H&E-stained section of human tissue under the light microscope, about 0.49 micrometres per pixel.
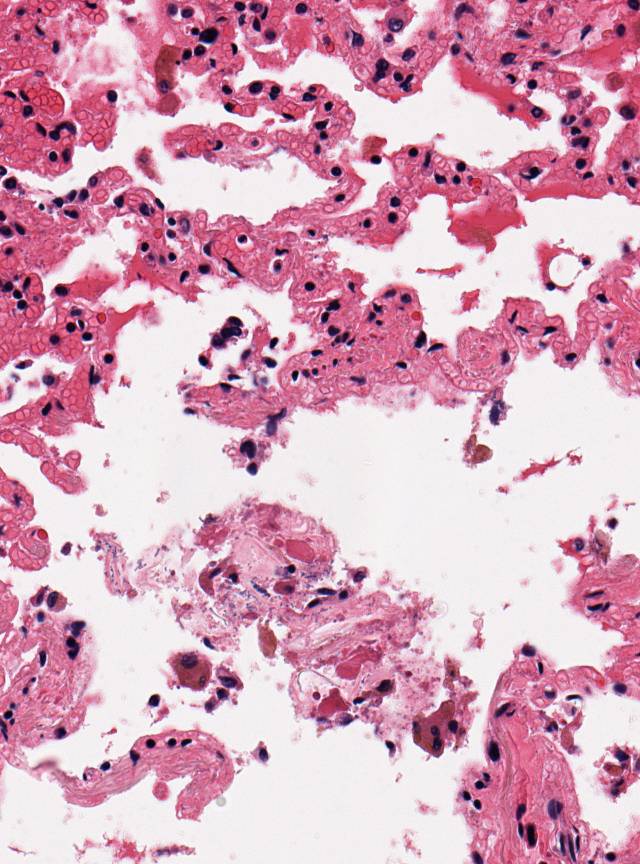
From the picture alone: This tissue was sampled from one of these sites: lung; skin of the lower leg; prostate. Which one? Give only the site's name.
lung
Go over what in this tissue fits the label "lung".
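Tissue: lung. Thin, branching, interconnected strands, separated by wide empty spaces, span the whole field.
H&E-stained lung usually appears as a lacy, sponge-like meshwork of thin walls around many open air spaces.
The strands and spaces here match this. Rounded cells with golden-brown granular cytoplasm lie free in the spaces, mostly in the lower half. The tissue is torn; small detached fragments float in the spaces, especially centrally.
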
